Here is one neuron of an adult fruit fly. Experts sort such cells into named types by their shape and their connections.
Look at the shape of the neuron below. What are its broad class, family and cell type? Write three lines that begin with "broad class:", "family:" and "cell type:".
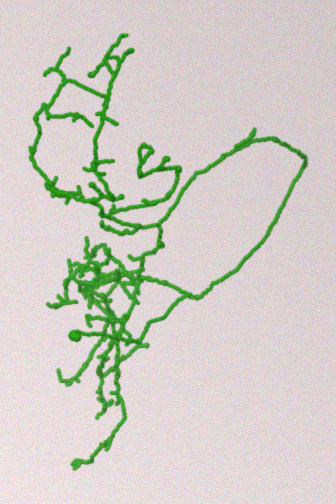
broad class: central-brain intrinsic neuron
family: hemilineage VLPl&d1_dorsal
cell type: AVLP225_b3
